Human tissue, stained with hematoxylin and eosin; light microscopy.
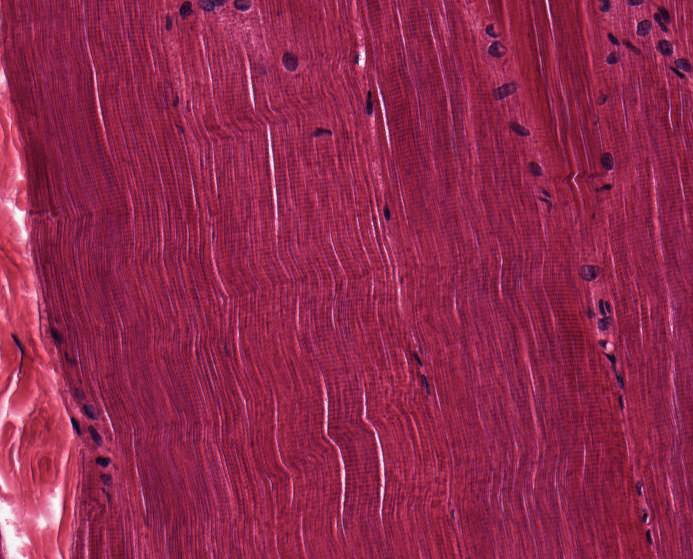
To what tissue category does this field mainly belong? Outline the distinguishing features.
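Answer: skeletal muscle. First, the fibres are long and parallel and run from top to bottom.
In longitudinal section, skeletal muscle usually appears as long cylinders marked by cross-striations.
Second, fine cross-striations cross them at right angles to their length. Third, the dark purple, flattened, elongated nuclei lie at the fibre edges, not in the centres.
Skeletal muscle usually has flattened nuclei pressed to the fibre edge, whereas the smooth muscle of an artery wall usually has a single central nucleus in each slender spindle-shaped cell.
Last, the cytoplasm stains deep pink-red.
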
